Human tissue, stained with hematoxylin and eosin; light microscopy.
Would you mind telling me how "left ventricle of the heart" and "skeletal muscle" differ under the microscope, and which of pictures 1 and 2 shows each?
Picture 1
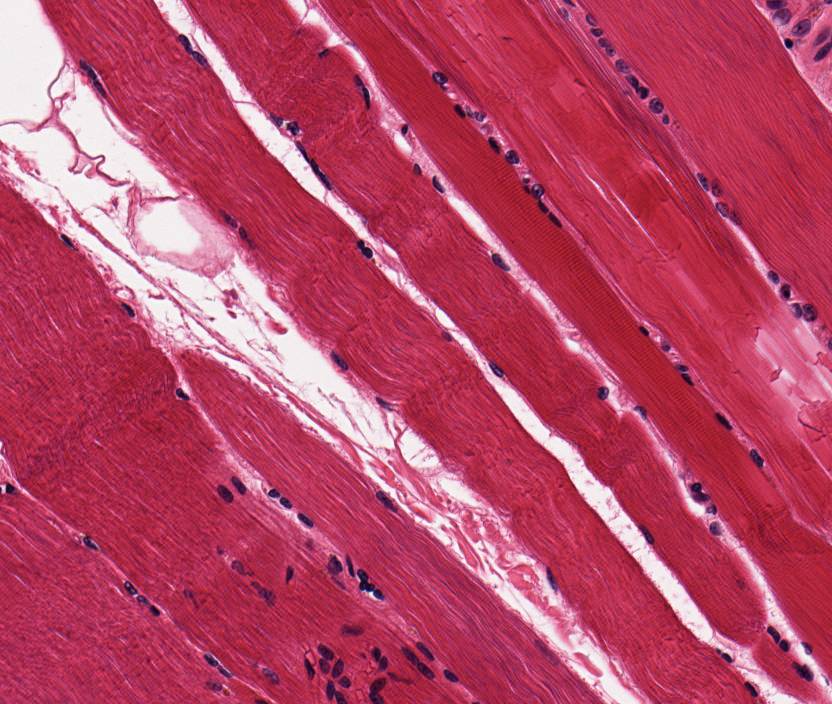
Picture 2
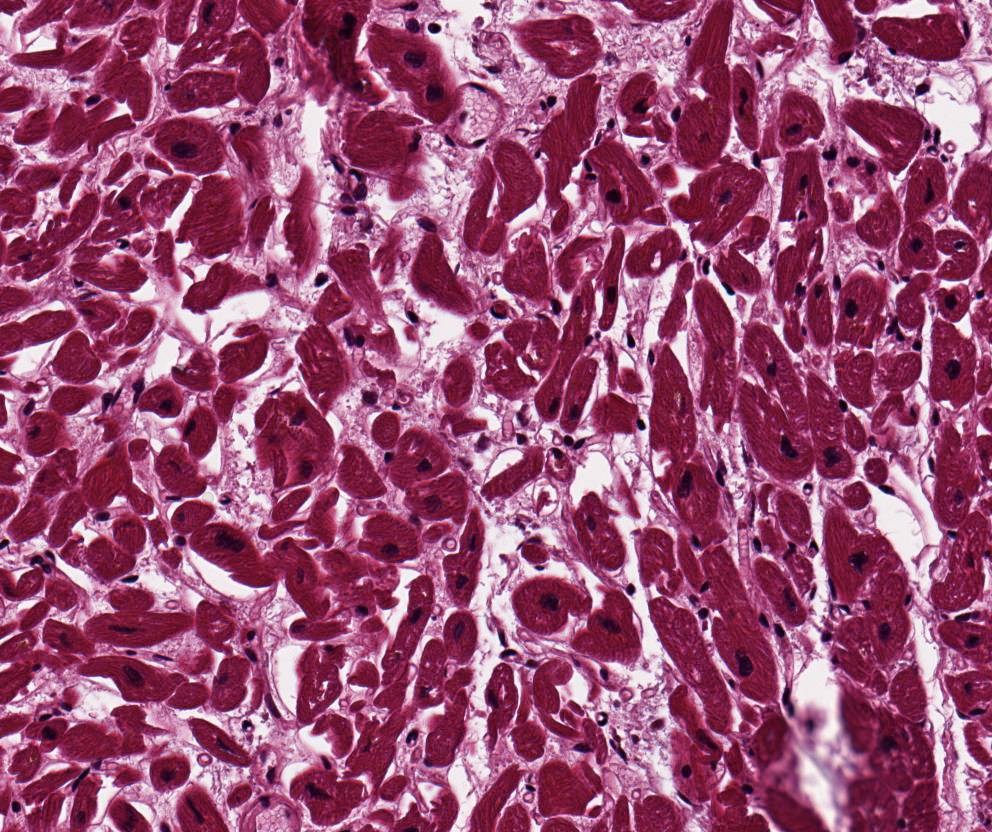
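Skeletal muscle appears in picture 1; picture 2 is left ventricle of the heart. In picture 1, each fibre carries many nuclei spaced along its length, dark, flattened and elongated, lying at the fibre edges rather than in the centre. The fibre cytoplasm stains deep red with eosin. In picture 2, most fibres across the left and middle of the field are cut across or obliquely, giving rounded or oval profiles. Where a fibre shows a nucleus, there is a single one, in the centre of the fibre. The cytoplasm here stains a deep, dense red-purple, and small dark elongated nuclei lie singly, scattered in the spaces between the fibres.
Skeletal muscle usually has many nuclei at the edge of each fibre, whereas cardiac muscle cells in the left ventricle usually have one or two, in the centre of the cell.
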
